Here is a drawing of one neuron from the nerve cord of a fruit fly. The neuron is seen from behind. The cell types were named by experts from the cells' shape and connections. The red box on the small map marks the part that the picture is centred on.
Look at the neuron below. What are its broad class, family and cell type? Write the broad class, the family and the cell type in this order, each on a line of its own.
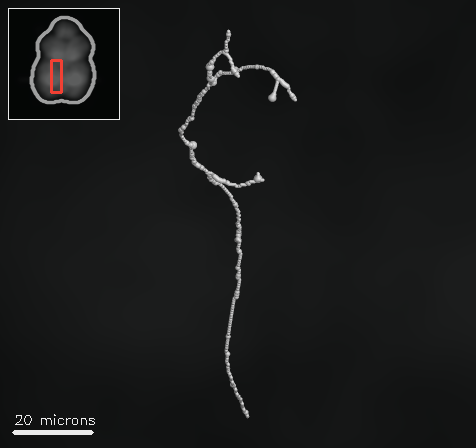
descending neuron
hemilineage MX3
DNg106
